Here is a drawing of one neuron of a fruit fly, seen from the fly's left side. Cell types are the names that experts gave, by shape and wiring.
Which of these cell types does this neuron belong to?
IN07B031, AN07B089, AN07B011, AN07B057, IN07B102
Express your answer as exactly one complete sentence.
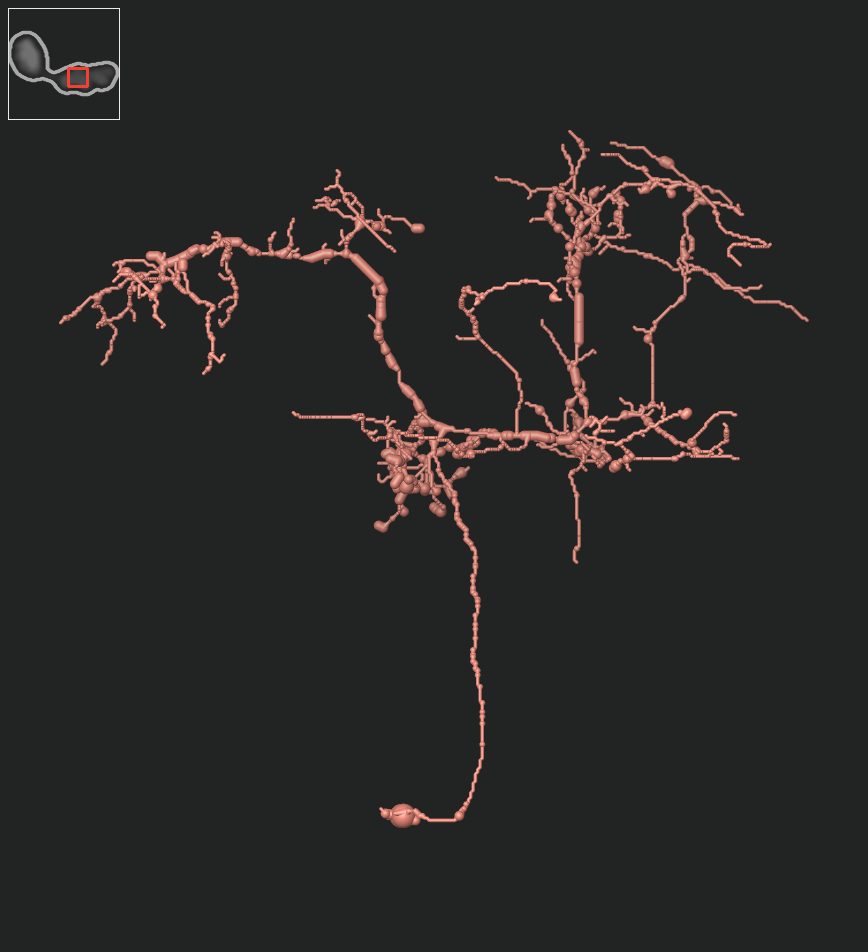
The cell type name IN07B031 applies to this neuron.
